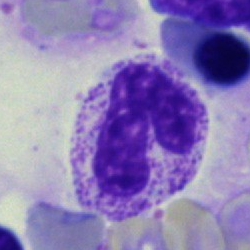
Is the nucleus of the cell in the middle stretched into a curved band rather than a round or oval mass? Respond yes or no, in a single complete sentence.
Yes, it is a curved, lobeless band that the nucleus of this cell forms.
